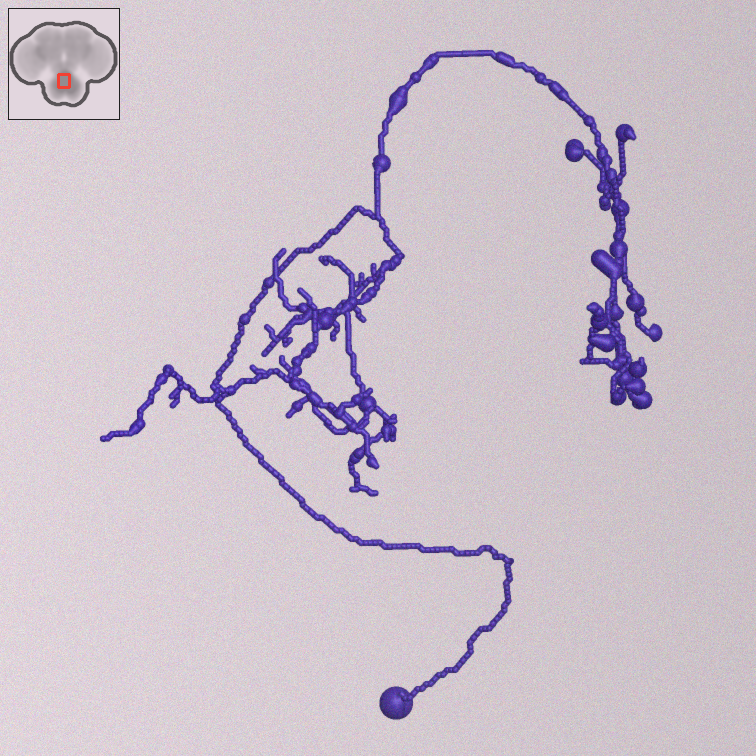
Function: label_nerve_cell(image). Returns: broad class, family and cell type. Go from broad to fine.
nerve-cord intrinsic neuron; hemilineage 06A; IN06A138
